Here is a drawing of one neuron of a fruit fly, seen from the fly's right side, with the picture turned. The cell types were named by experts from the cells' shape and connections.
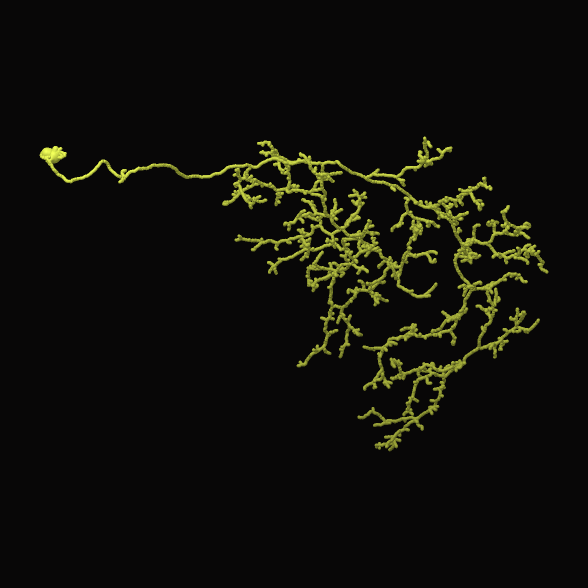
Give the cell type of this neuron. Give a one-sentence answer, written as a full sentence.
The cell type Cm17 includes this neuron.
